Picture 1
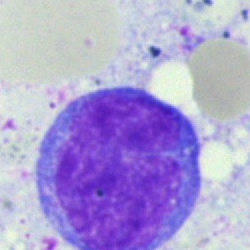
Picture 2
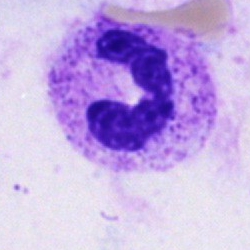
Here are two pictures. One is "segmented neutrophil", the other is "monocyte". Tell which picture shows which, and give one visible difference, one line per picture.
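Picture 1 – monocyte. The cytoplasm forms only a narrow rim around the nucleus.
Picture 2 – segmented neutrophil. The cytoplasm is abundant and pale pinkish-lilac.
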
